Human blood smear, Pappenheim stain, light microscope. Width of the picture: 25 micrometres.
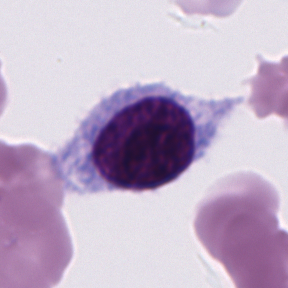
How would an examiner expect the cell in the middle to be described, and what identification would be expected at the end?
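Cytoplasmic margin ragged and frayed, not smooth. Cytoplasm pale blue. Nucleus oval, contour smooth, no indentation or lobes. Chromatin dark purple and dense, in coarse clumped strands. Cell about 17 by 9 micrometres; nucleus about 9 by 8 micrometres. Cell: hairy cell.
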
